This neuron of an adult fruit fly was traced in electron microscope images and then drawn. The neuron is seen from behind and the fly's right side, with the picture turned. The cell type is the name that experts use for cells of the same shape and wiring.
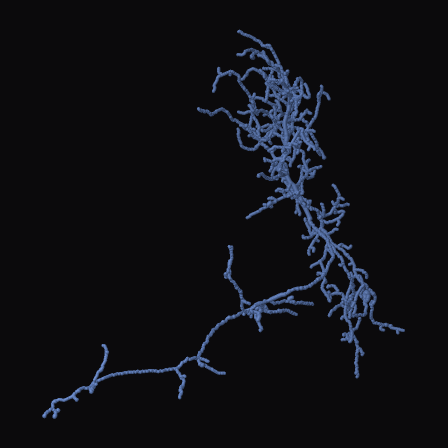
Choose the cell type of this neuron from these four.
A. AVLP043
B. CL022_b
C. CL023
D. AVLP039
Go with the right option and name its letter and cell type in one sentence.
The neuron, by cell type, is AVLP039, option D.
